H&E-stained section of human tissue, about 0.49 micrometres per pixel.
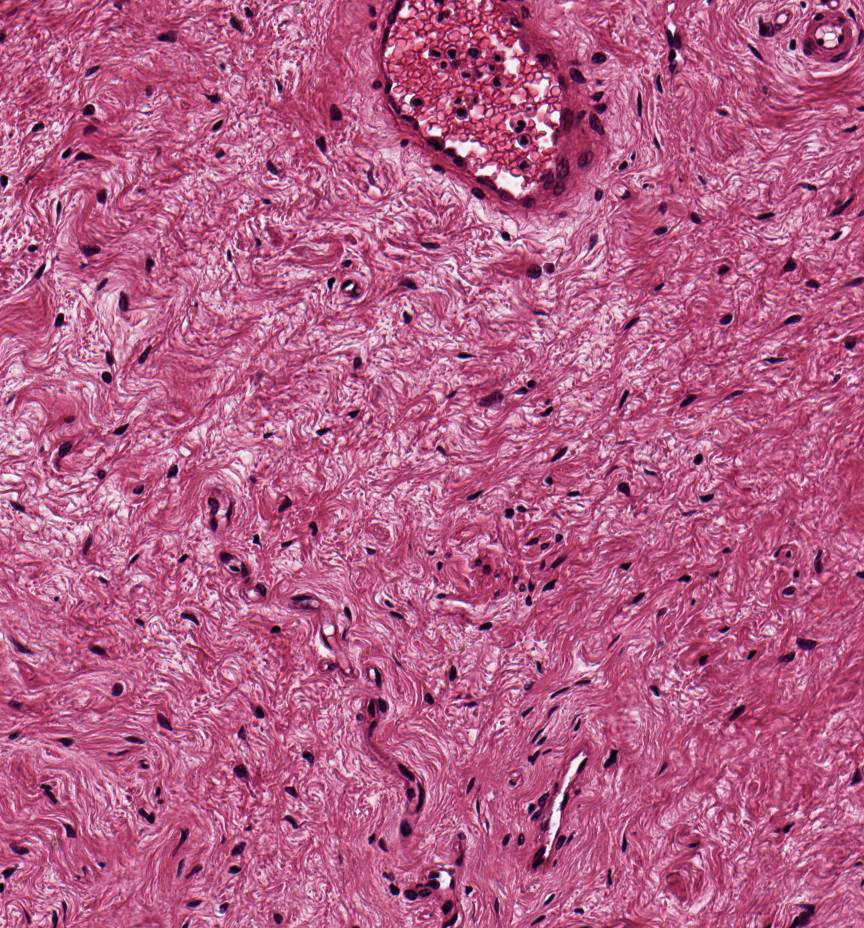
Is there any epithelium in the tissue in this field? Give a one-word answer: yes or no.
No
